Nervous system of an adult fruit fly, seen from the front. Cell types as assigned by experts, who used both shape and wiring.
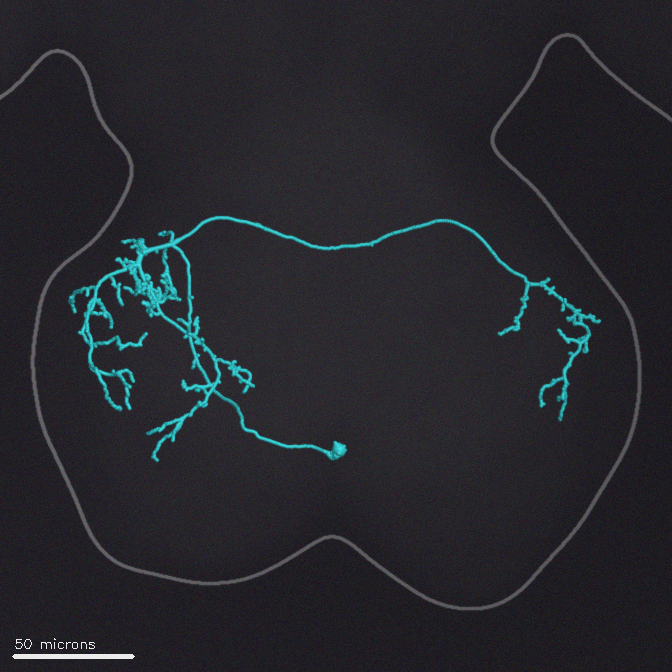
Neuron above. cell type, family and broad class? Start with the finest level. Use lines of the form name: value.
cell type: IN14B011
family: hemilineage 14B
broad class: nerve-cord intrinsic neuron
